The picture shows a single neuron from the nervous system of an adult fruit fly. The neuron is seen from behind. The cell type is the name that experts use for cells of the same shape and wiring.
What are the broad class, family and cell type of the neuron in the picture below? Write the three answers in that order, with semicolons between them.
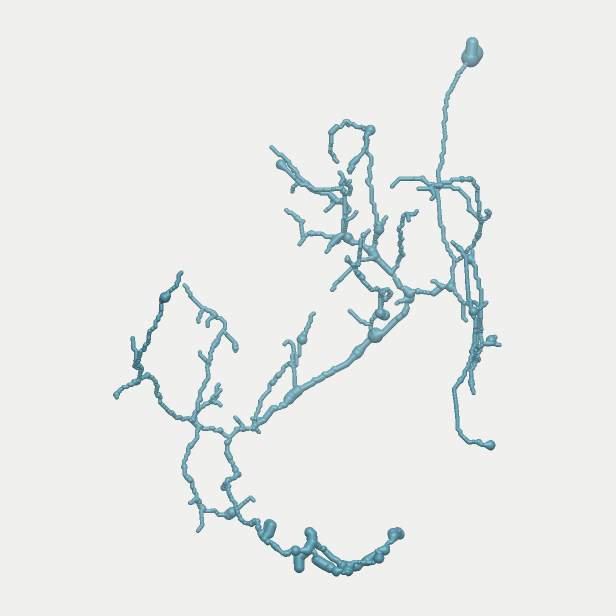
nerve-cord intrinsic neuron; hemilineage 09A; IN09A059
